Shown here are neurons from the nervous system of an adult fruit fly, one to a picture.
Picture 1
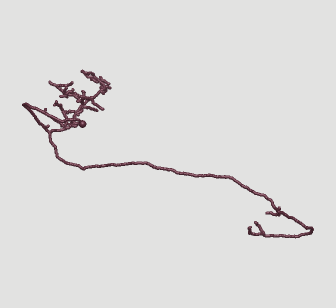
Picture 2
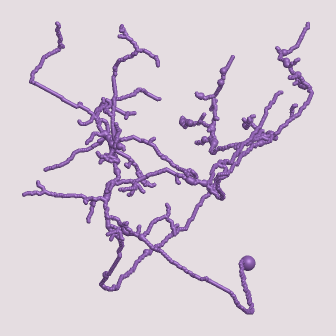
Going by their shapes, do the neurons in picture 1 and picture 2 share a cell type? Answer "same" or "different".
different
